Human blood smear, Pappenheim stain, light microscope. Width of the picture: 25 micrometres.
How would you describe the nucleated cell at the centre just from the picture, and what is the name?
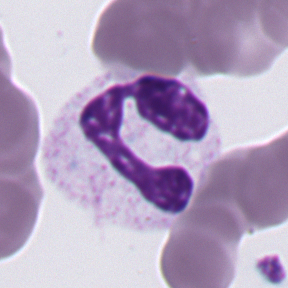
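Roughly round in outline, the cell holds abundant, pale pinkish cytoplasm. Its nucleus is bent into a C opening toward the right, with broader end portions at the upper right and lower right. It is a segmented neutrophil.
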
